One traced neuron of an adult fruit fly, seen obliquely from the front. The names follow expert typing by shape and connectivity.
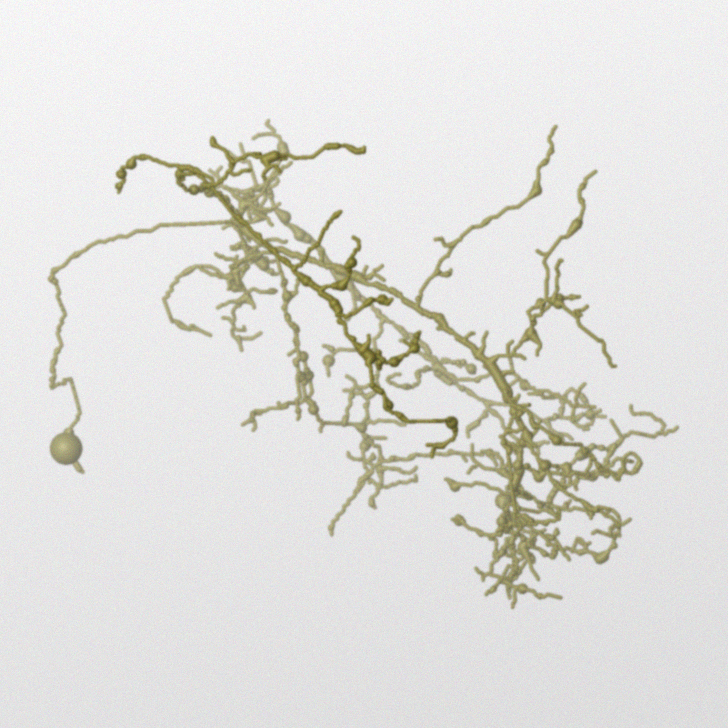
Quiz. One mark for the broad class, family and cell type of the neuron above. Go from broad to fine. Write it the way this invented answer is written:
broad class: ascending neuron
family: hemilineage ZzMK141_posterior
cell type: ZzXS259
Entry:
broad class: nerve-cord intrinsic neuron
family: hemilineage 04B
cell type: IN04B079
